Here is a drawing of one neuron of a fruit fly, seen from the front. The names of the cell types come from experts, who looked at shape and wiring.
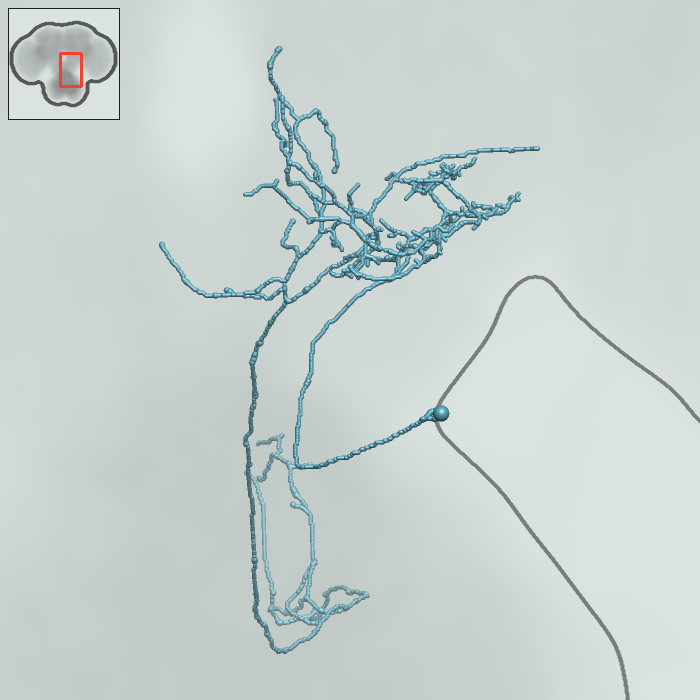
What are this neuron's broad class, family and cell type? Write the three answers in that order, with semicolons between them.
descending neuron; hemilineage MX3; DNg08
